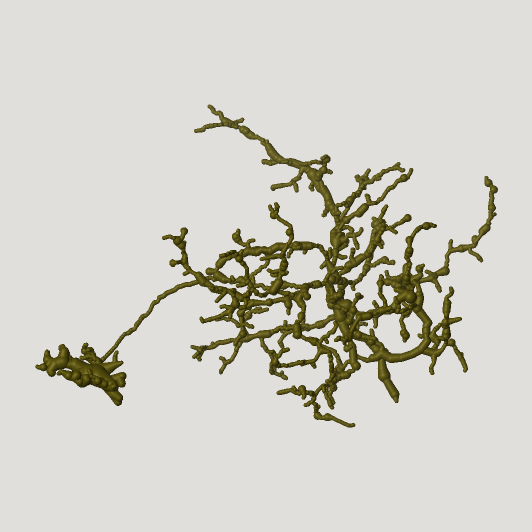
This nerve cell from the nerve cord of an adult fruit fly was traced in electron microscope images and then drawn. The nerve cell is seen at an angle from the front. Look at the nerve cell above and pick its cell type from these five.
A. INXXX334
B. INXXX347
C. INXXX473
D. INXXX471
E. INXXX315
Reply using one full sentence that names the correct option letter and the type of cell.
Cell type INXXX471 is what the nerve cell is, as option D states.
